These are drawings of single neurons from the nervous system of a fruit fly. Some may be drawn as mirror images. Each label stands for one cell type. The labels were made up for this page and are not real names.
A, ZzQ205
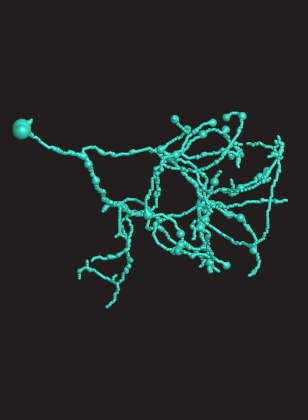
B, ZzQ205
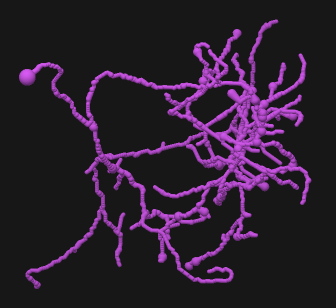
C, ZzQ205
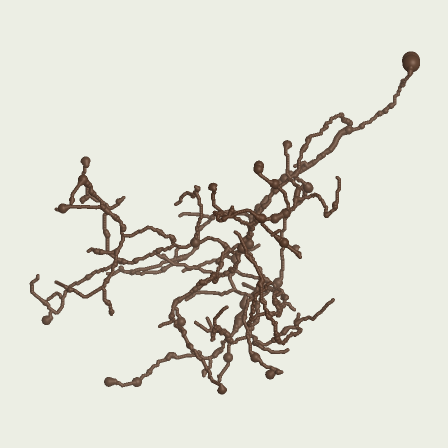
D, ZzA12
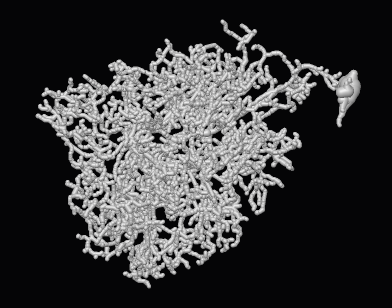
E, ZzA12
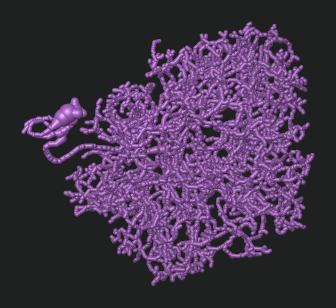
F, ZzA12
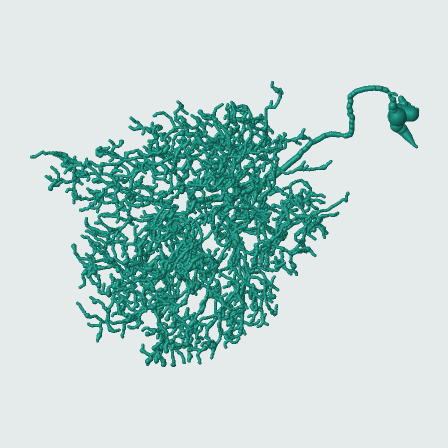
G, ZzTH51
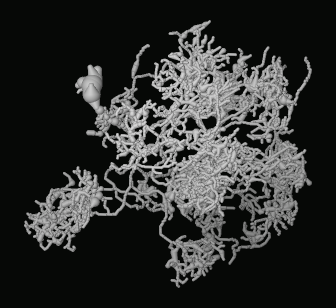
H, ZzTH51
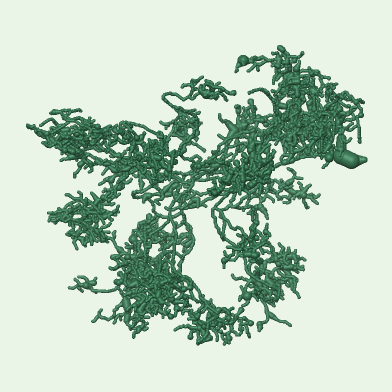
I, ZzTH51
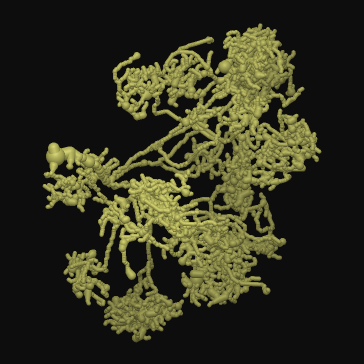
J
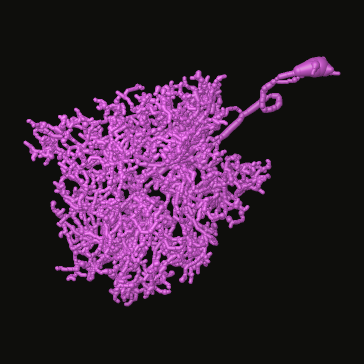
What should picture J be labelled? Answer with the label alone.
ZzA12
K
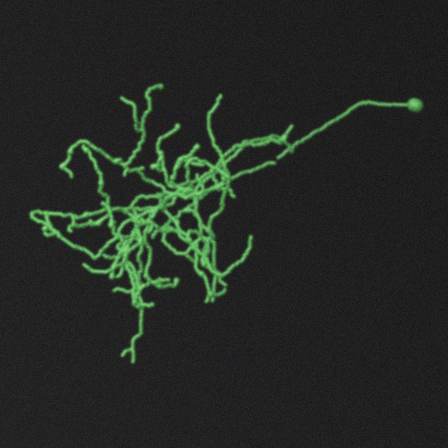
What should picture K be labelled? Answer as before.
ZzQ205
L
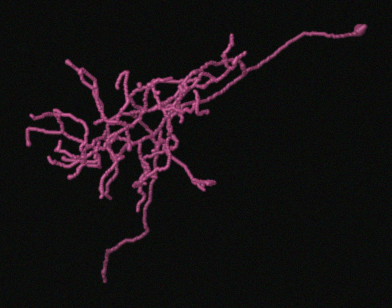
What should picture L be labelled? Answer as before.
ZzQ205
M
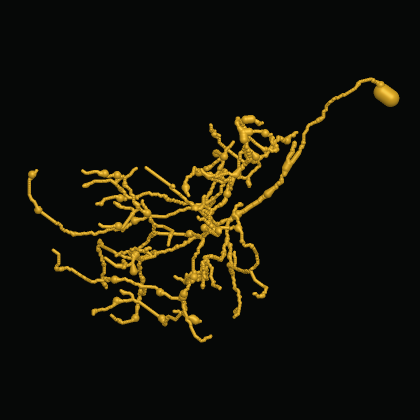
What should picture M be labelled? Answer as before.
ZzQ205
